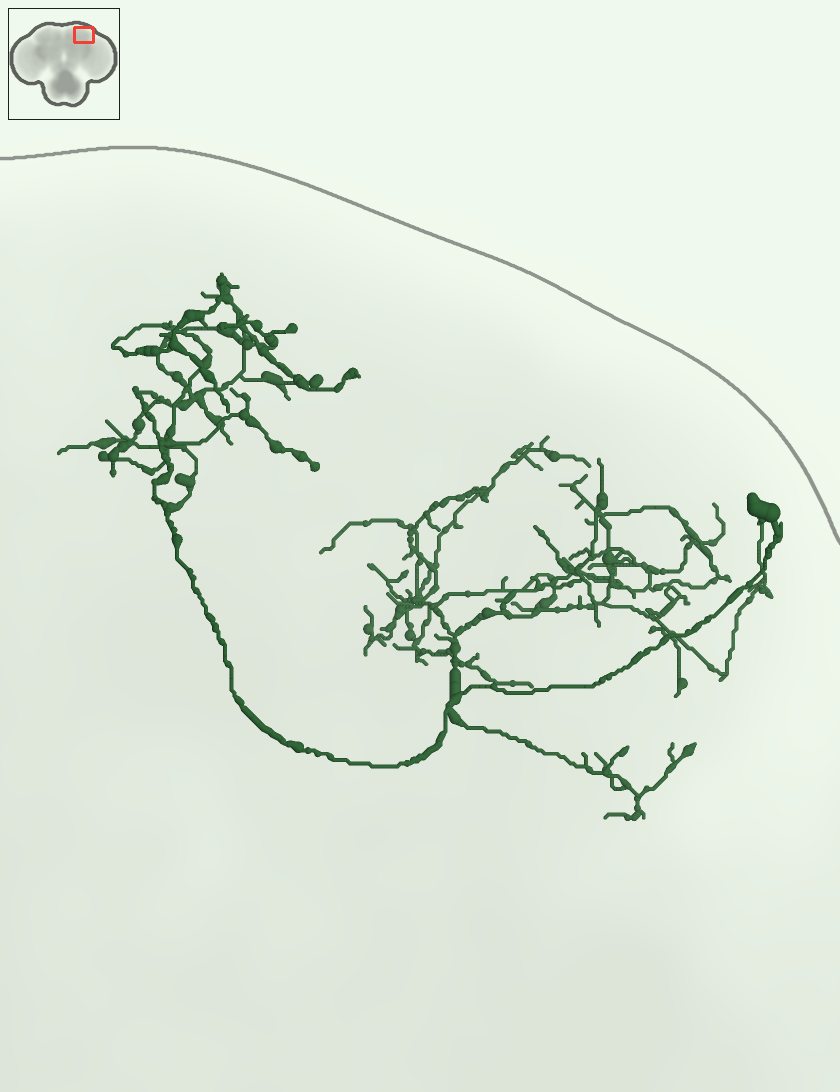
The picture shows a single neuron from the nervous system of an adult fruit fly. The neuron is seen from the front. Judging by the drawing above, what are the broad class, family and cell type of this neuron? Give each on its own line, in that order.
central-brain intrinsic neuron
hemilineage SLPal1
LHAD1f1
